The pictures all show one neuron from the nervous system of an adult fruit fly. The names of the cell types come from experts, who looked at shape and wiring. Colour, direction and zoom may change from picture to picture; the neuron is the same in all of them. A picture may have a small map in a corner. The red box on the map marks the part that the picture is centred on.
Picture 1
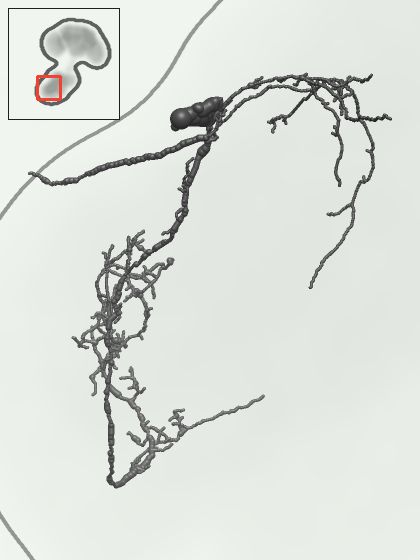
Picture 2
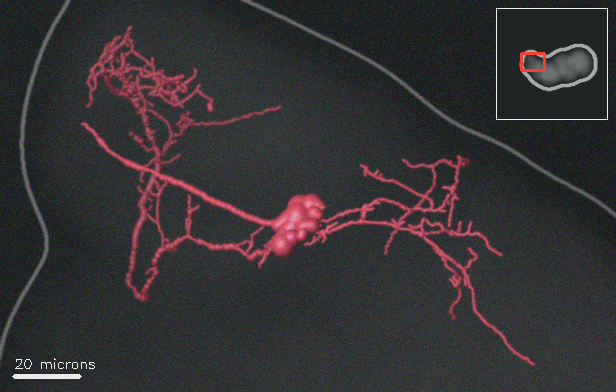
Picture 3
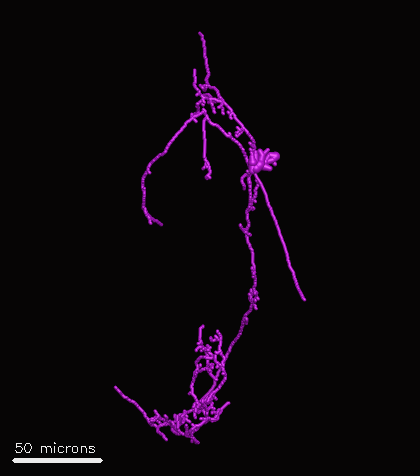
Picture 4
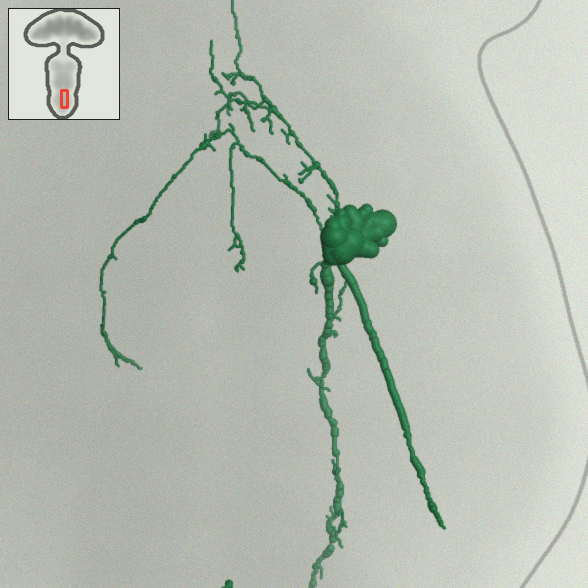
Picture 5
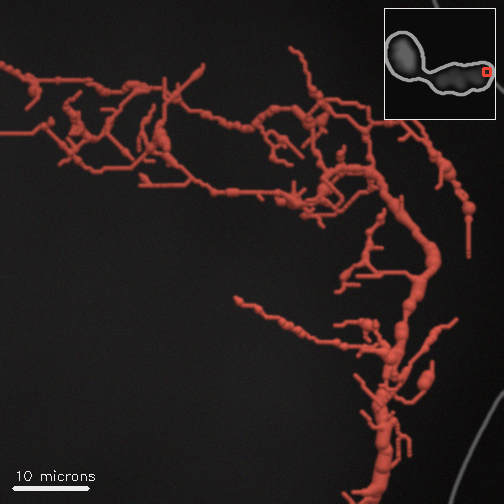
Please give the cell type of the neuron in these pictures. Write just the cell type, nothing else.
LK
